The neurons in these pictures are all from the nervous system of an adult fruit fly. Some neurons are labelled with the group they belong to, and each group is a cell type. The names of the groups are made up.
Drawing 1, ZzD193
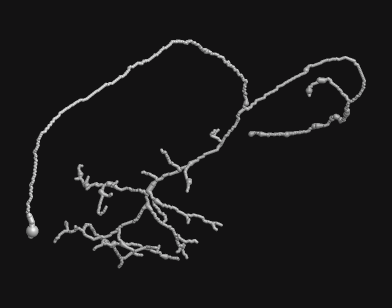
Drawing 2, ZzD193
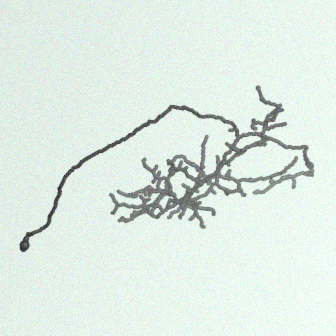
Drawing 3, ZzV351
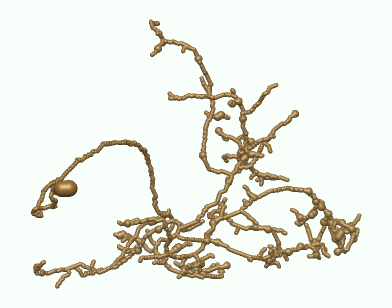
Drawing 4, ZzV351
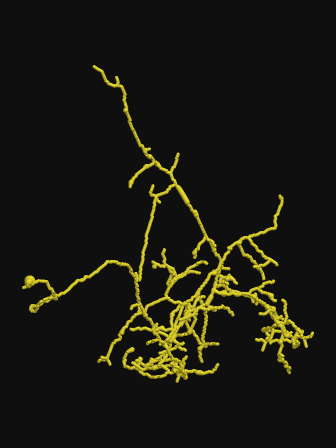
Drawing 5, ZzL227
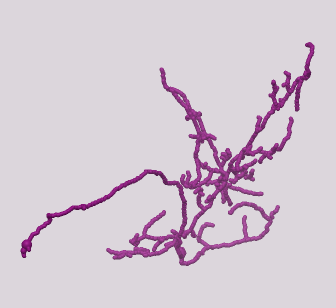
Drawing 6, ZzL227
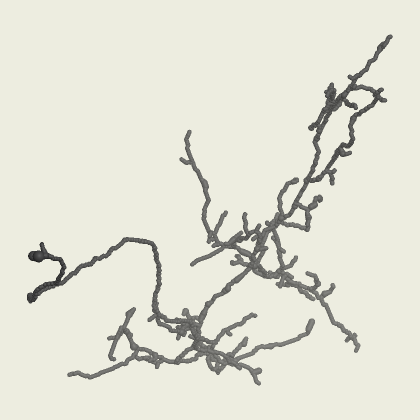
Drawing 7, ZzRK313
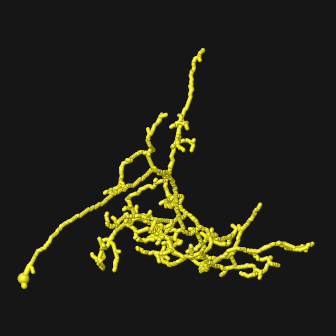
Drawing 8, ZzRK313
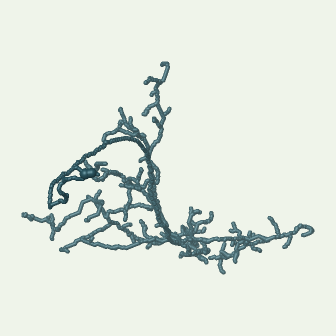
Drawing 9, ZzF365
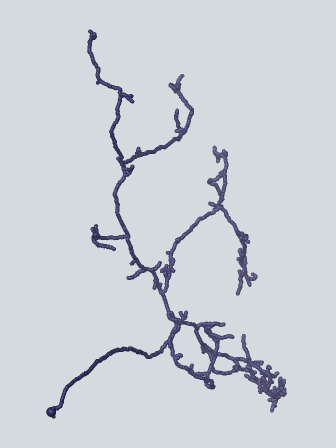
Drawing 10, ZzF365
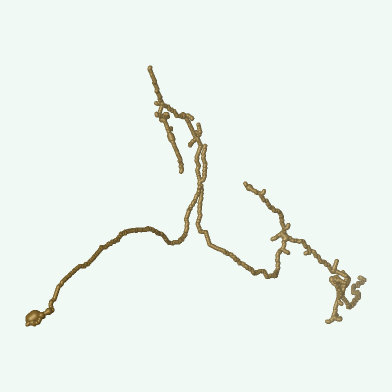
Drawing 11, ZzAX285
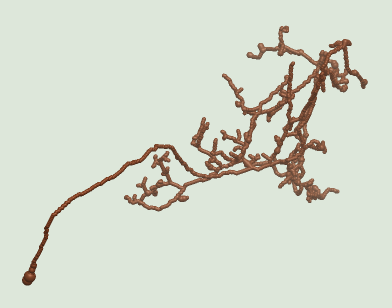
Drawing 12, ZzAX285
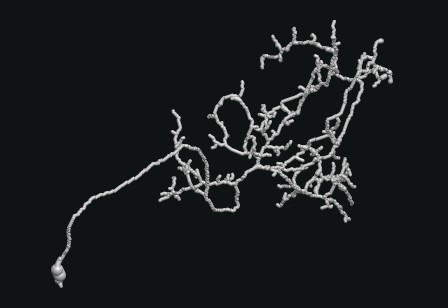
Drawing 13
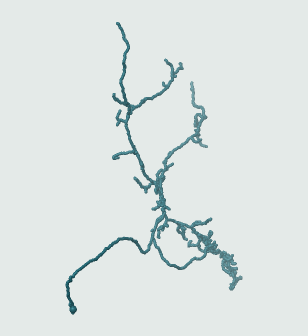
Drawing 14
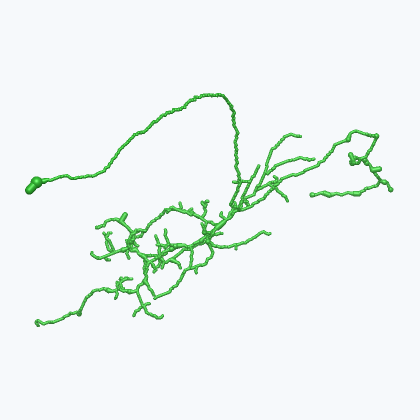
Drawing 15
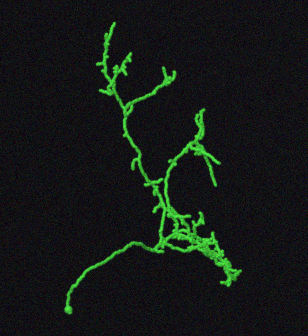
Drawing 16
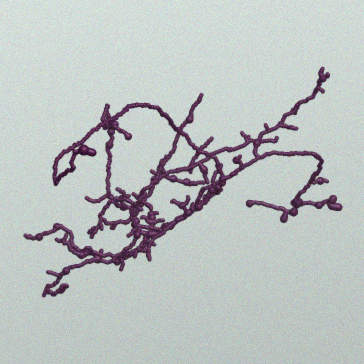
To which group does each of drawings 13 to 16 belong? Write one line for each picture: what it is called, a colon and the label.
13: ZzF365
14: ZzD193
15: ZzF365
16: ZzL227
